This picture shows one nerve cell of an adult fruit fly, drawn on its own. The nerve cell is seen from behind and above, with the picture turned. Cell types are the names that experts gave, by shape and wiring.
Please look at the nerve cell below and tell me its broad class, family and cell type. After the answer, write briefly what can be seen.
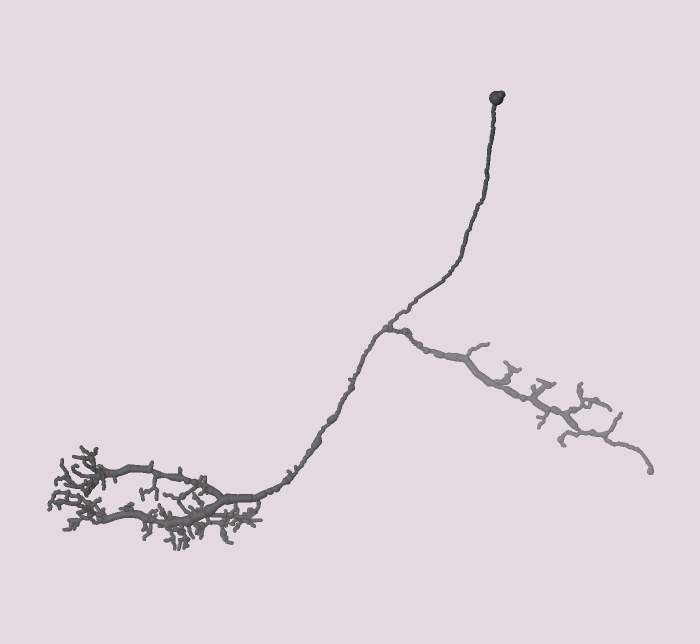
It is a visual projection neuron. Its family is hemilineage VPNd1. Its cell type is LPLC1. The cell body is at the upper right of the picture. The picture shows dozens of branch ends.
